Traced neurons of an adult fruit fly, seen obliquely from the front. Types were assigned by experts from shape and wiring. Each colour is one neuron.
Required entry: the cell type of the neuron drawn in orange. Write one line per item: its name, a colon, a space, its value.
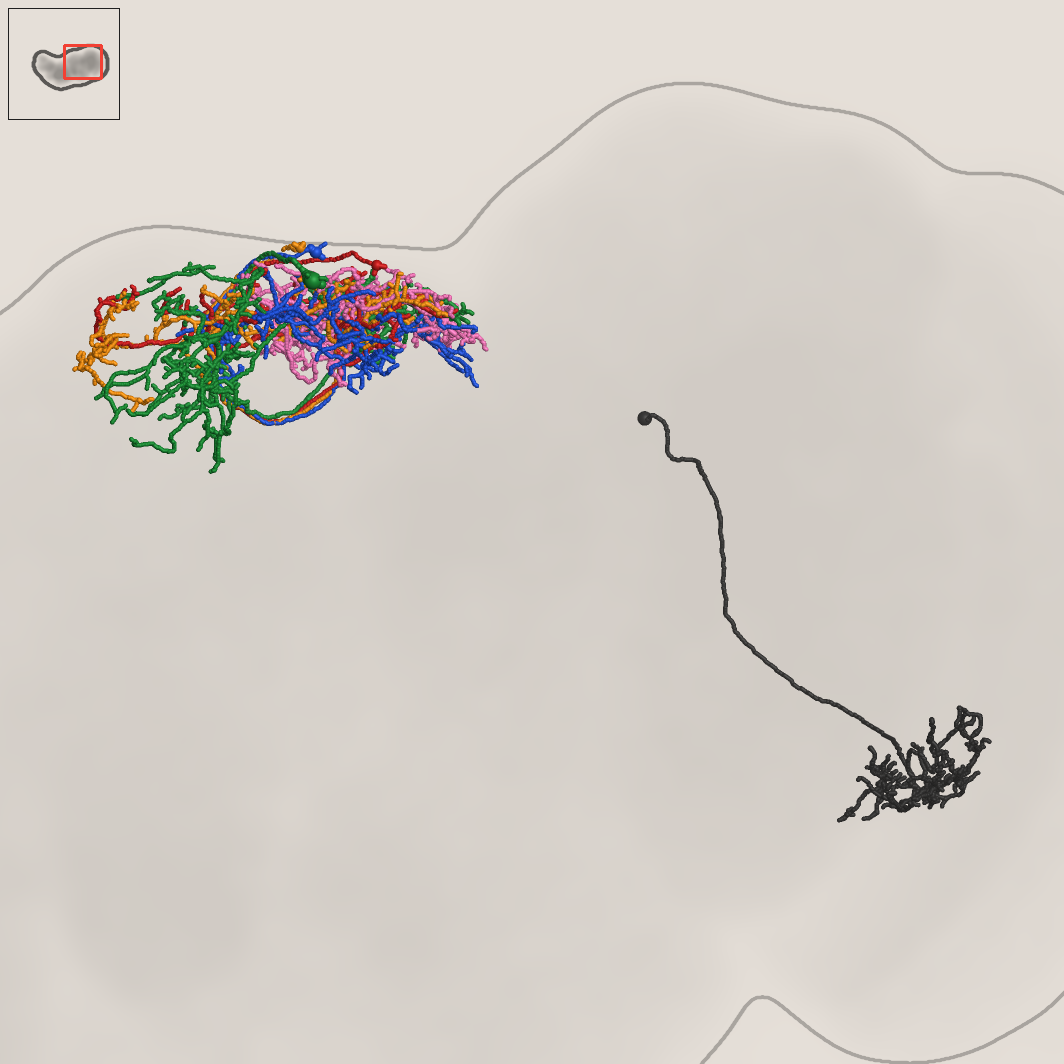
cell type: SMP348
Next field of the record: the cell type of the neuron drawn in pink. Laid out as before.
cell type: SMP338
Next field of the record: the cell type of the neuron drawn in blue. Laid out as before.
cell type: SMP347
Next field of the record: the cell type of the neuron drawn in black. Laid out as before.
cell type: AVLP548_g2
